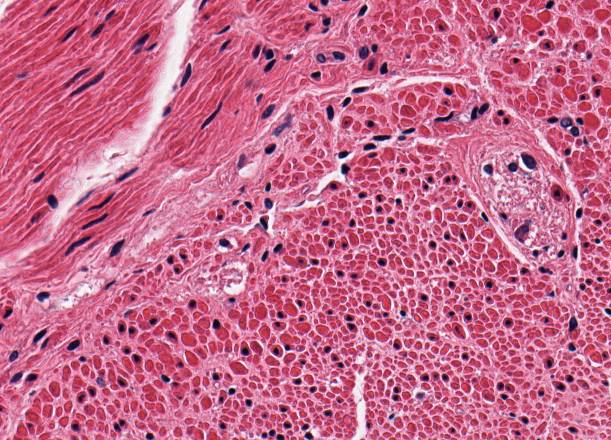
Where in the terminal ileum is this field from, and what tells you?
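Here two layers of smooth muscle meet: upper left cut lengthwise, the larger lower and right part cut across. Those lengthwise fibres run diagonally, lower left to upper right, their nuclei dark, elongated and cigar-shaped. Across, they're small rounded to polygonal pink profiles, only some with a central nucleus.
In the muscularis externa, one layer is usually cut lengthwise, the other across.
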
